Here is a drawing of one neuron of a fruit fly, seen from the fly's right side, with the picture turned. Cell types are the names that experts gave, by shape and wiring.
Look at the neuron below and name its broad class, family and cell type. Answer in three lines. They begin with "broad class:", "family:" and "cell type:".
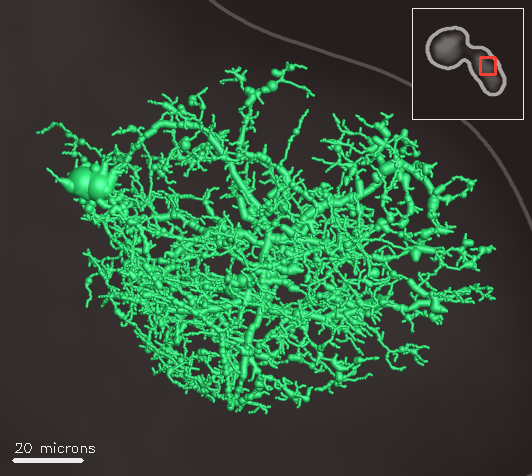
broad class: nerve-cord intrinsic neuron
family: hemilineage 19A
cell type: IN19A005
